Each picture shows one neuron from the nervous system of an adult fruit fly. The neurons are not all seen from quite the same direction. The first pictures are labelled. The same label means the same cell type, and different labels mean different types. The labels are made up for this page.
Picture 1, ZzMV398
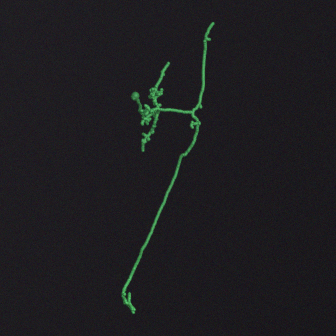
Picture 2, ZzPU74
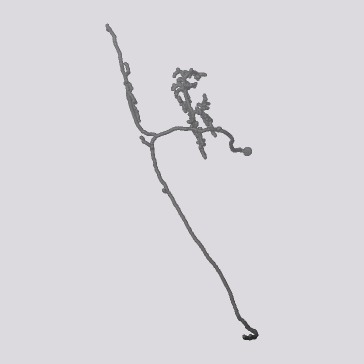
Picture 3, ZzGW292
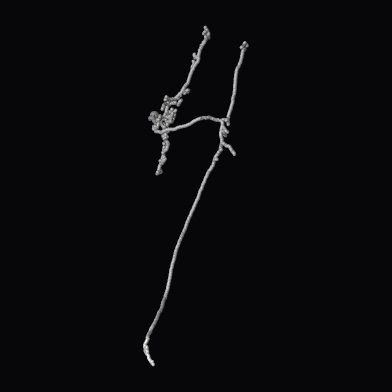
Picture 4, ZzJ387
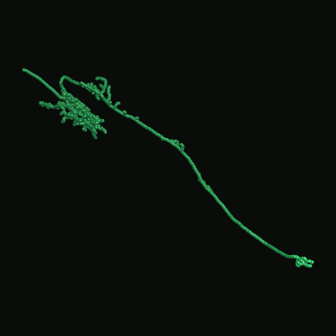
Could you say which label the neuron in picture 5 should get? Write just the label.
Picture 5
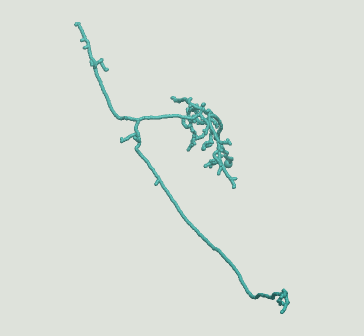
ZzMV398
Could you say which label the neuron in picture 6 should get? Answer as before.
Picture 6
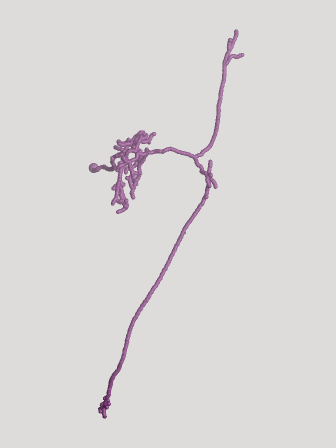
ZzMV398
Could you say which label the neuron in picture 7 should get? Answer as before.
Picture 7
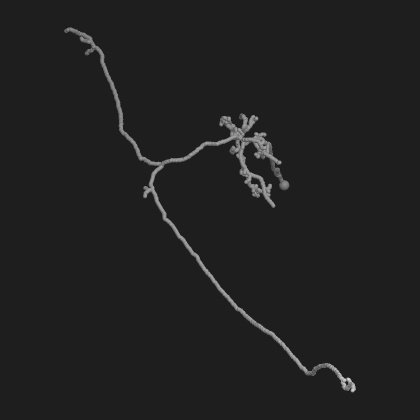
ZzMV398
